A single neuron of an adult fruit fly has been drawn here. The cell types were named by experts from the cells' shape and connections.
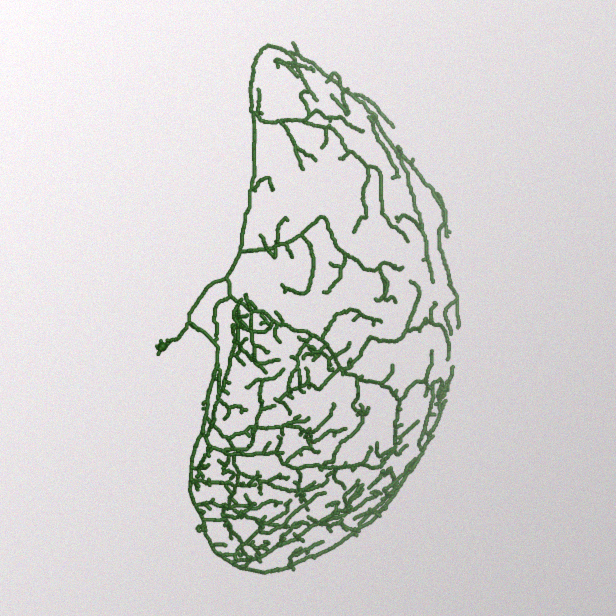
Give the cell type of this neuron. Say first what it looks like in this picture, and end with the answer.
Its cell body lies on the left of the picture. In this view it is taller than it is wide. This is an optic-lobe intrinsic neuron. The cell type is Cm33.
